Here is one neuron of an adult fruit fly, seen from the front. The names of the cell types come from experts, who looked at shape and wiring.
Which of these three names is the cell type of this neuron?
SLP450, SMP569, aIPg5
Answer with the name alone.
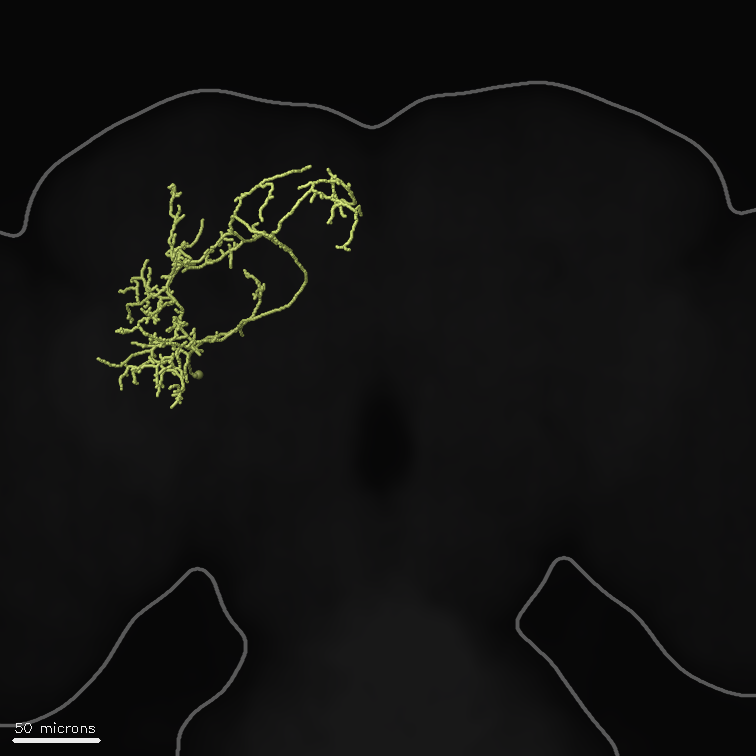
aIPg5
